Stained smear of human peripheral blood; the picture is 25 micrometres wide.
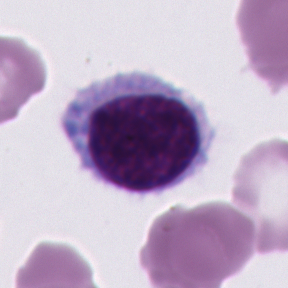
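Hairy cell: the outline looks roughly oval, about 13 by 11 micrometres. The nucleus seems round to oval, with no indentation and no lobes; it measures about 9 micrometres across and takes up about 60% of the cell's area. Its chromatin, as far as I can tell, is dark purple and fairly dense, with a fine mottled texture. Around it lies pale greyish-blue cytoplasm.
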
